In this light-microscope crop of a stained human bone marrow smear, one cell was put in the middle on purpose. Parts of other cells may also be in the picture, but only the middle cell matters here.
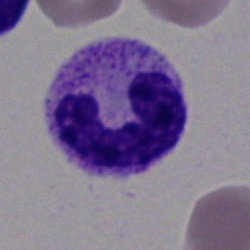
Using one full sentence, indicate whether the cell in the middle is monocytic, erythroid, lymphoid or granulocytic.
The cell right in the center of the crop is part of the granulocytic line.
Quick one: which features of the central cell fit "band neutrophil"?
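Look first at the nucleus: it curves into a U whose opening faces upward.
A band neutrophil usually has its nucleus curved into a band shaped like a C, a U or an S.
So this U shape sits well with the name band neutrophil. The chromatin is dark purple and coarsely clumped. Pale lilac cytoplasm fills the hollow of the nucleus and the upper part of the cell, with fine purple granules scattered through it.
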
